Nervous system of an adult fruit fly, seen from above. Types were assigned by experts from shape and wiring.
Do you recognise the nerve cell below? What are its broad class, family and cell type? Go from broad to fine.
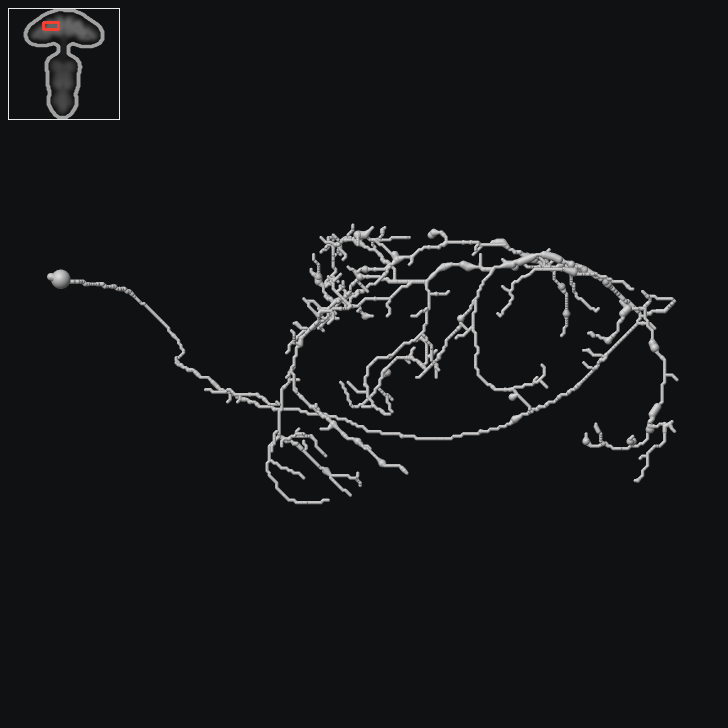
central-brain intrinsic neuron; hemilineage SIPa1_ventral; SLP103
